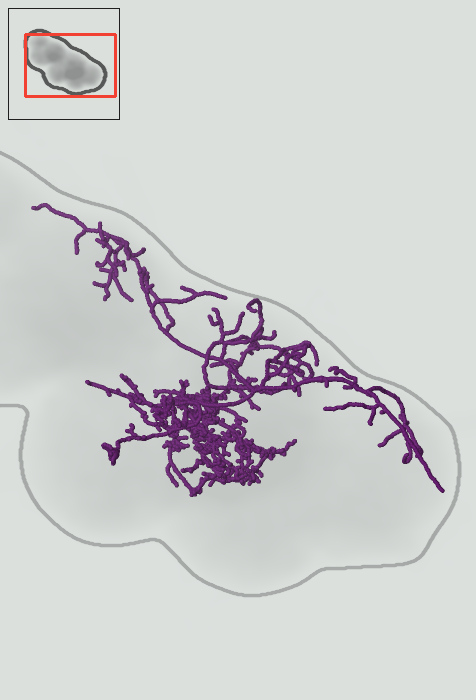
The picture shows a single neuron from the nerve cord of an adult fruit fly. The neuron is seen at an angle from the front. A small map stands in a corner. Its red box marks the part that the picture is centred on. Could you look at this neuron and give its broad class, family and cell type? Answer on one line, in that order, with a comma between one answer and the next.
ascending neuron, hemilineage 18B, AN18B004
